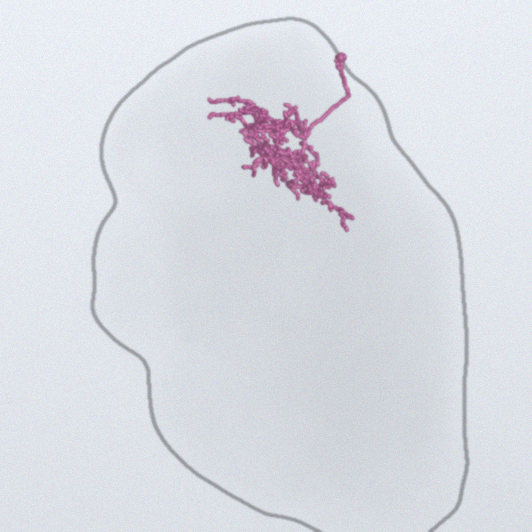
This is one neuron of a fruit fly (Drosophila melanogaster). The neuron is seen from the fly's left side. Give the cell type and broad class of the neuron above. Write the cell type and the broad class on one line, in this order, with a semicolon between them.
CL368; central-brain intrinsic neuron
